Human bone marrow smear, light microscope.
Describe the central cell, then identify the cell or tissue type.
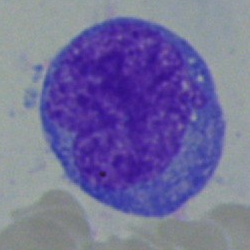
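The cytoplasm catches my eye: deep blue, a thin rim at the upper left that widens into a crescent at the lower right. The purple chromatin looks clumped and stippled rather than smooth. Along the right edge of the nucleus I see a few small clear vacuoles. My answer: a blast.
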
